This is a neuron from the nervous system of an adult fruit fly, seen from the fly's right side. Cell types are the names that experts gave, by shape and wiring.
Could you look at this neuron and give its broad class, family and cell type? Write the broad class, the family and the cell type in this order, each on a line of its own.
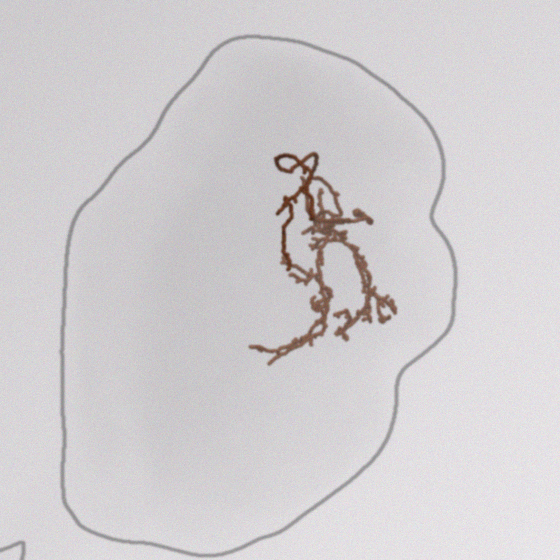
central-brain intrinsic neuron
hemilineage VLPl&d1_dorsal
CB4217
